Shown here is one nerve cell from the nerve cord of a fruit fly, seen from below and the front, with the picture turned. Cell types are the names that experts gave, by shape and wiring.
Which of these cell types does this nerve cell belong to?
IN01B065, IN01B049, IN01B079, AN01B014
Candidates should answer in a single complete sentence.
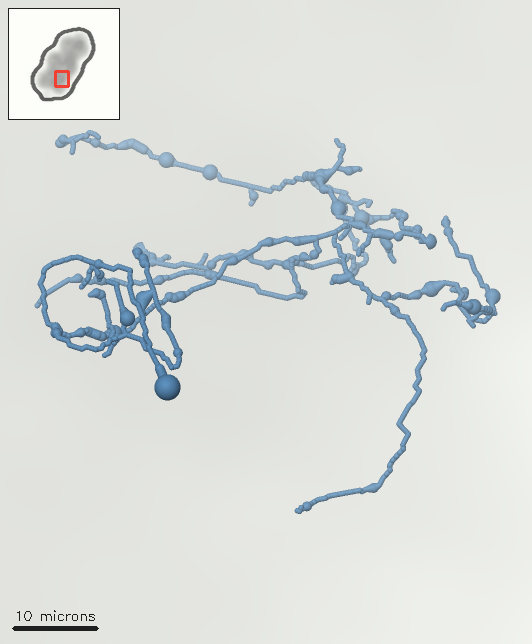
By its cell type, the nerve cell is IN01B065.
